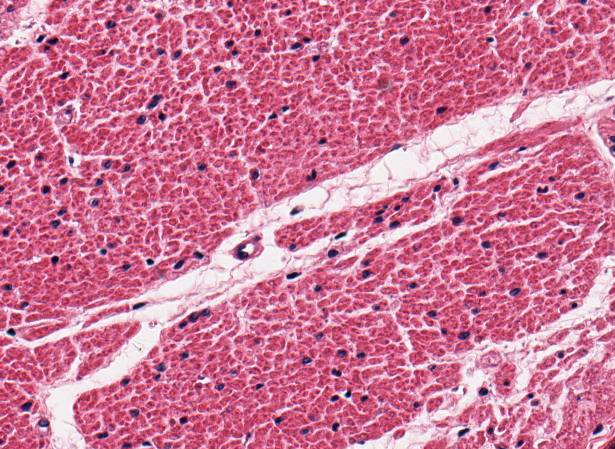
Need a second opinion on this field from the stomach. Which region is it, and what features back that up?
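Almost the whole field is smooth muscle, its closely packed fibres cut across into small polygonal profiles. Their cytoplasm is strongly eosinophilic, finely stippled; small dark blue oval nuclei lie fairly evenly among them.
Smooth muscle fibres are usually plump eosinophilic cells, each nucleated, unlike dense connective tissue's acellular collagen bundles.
A pale band of loose connective tissue runs diagonally across it.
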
